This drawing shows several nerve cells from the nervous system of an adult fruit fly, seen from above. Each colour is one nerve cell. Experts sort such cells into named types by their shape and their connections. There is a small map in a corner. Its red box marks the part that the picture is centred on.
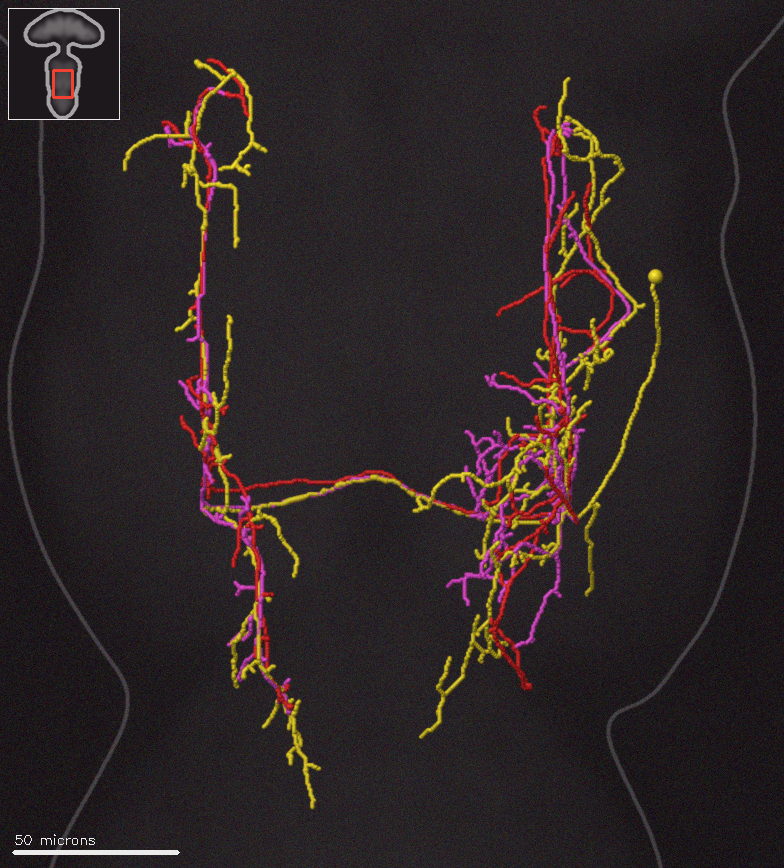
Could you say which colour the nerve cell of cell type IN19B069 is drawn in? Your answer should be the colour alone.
magenta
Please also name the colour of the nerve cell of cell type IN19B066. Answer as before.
yellow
